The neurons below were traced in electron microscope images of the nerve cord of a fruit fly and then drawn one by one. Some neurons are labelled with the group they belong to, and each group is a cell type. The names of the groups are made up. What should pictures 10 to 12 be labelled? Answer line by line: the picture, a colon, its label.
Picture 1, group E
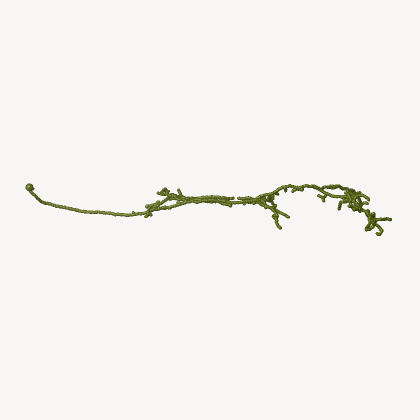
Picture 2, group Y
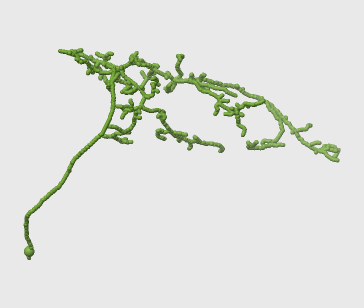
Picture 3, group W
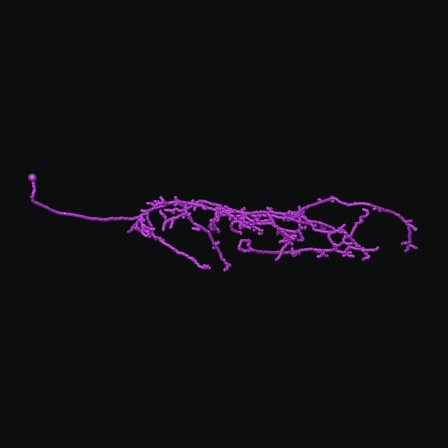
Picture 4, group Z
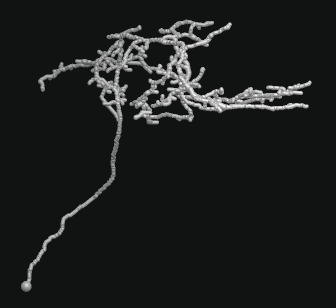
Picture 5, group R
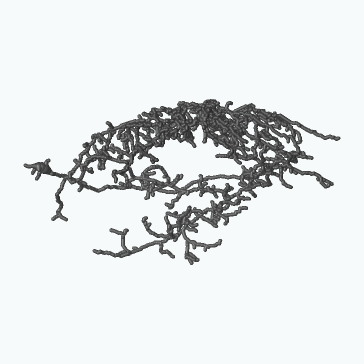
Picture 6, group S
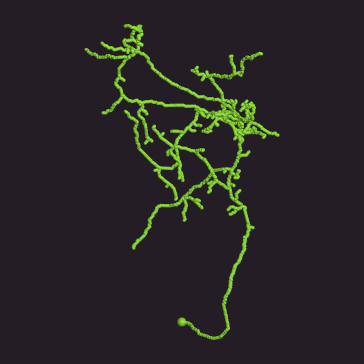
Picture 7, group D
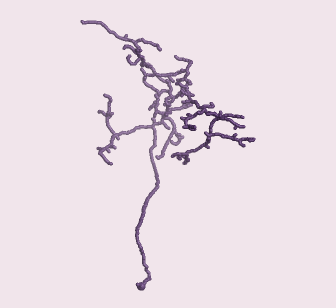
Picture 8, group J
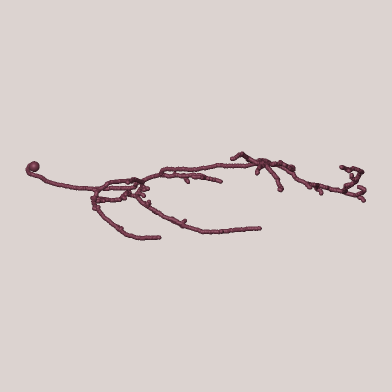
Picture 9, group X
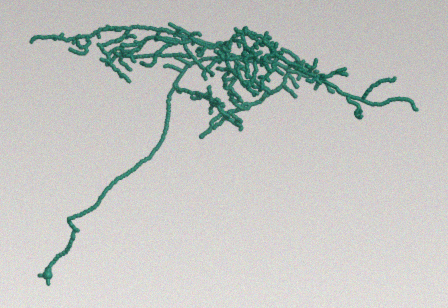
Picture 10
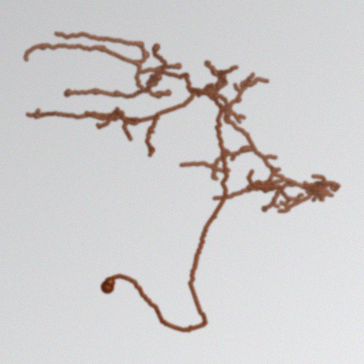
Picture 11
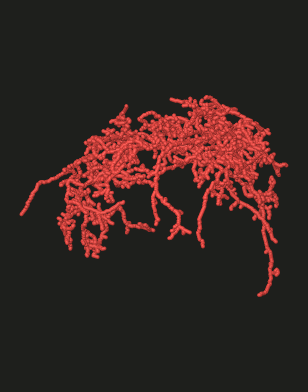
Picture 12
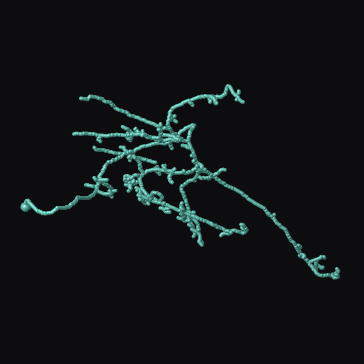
10: group D
11: group R
12: group Y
